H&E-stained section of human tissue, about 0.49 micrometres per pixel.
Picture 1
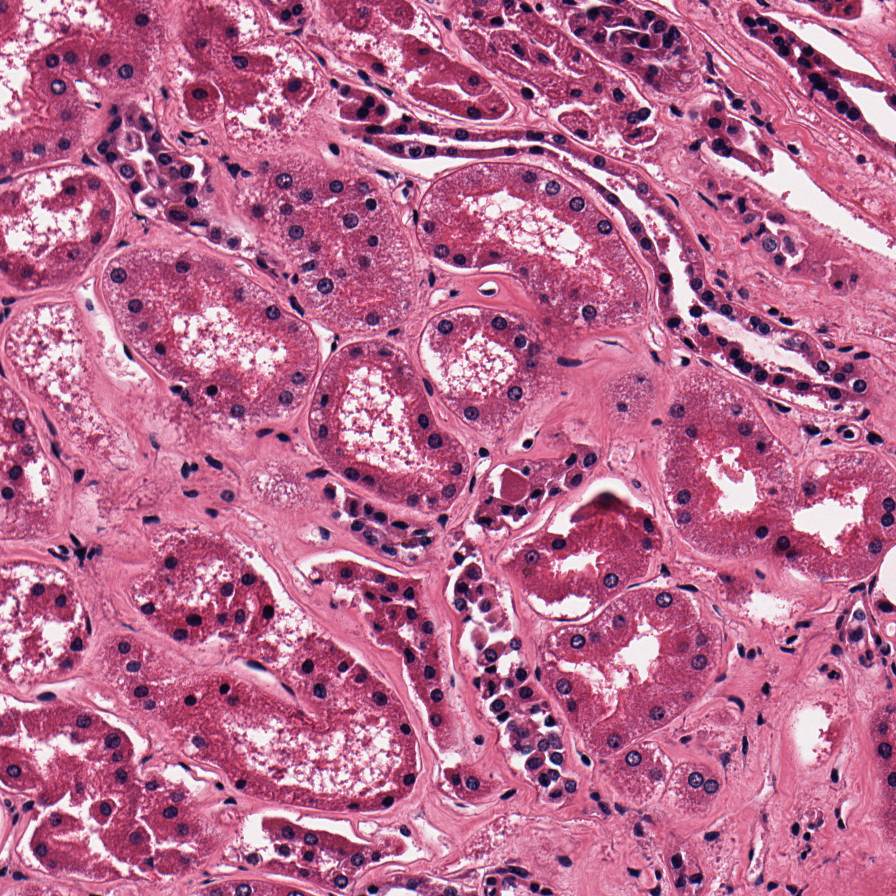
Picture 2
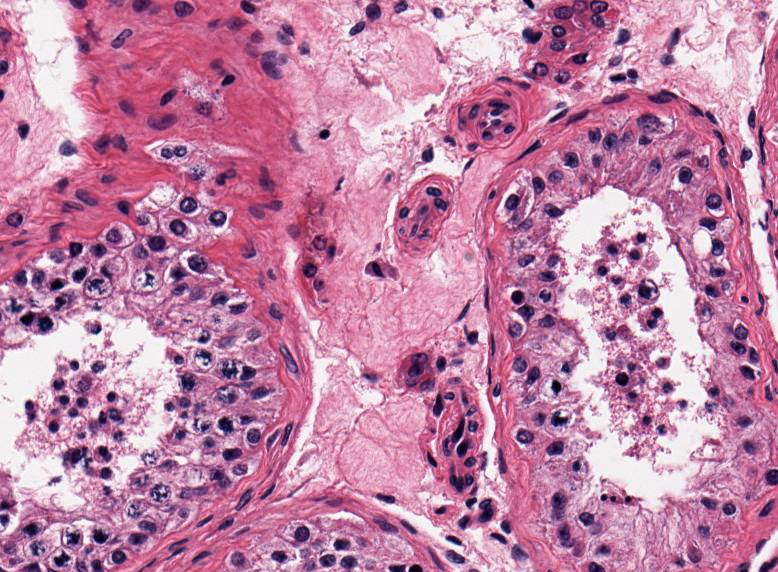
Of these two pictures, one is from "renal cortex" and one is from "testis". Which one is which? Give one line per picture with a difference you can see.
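Site of picture 1: renal cortex. Most of the larger tubules are lined by a single layer of cuboidal cells with abundant granular eosinophilic cytoplasm.
Site of picture 2: testis. The tubules are lined by a stratified epithelium several cells thick made of rounded cells with round nuclei.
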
